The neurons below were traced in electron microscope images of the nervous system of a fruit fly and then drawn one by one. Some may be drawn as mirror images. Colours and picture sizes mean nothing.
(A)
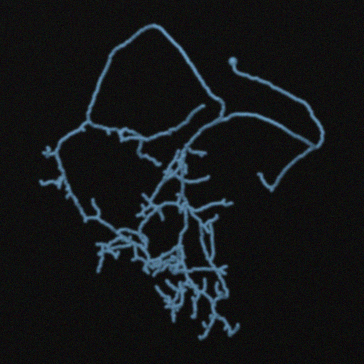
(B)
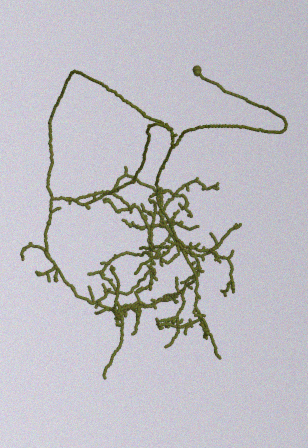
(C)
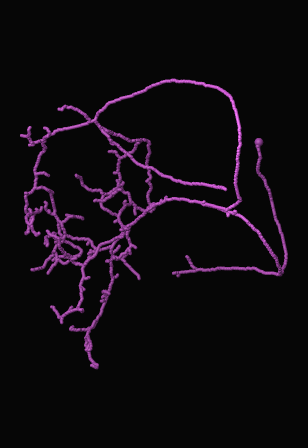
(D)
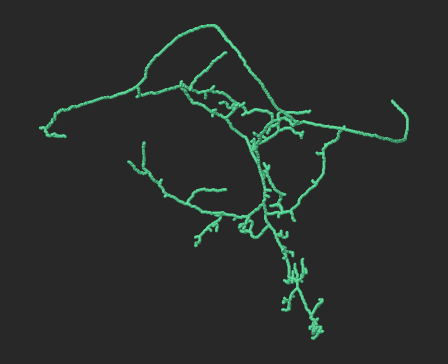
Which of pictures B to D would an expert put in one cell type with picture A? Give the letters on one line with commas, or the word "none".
B, C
